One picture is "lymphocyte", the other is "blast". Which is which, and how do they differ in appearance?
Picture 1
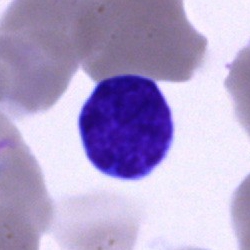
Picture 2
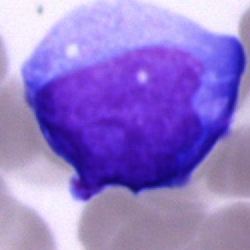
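In picture 1 the central cell is a lymphocyte; in picture 2 it is a blast. The chromatin marks the clearest contrast: dark purple-blue and coarsely clumped in the lymphocyte, deep purple and fairly fine without coarse dark clumps in the blast.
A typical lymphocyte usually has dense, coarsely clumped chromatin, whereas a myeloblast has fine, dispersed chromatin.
No nucleoli are visible in the lymphocyte's nucleus.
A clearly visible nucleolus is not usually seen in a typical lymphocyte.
Around the lymphocyte's nucleus there is little or no cytoplasm, while the blast has blue cytoplasm that is deepest along the right edge of the cell. The lymphocyte's outline is round with a smooth edge; the blast is roughly round but has a small blunt bulge at its lower left edge. Neither cell shows distinct granules, and the lymphocyte has no vacuoles either. Pale red cells press against the lower edge of the blast.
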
